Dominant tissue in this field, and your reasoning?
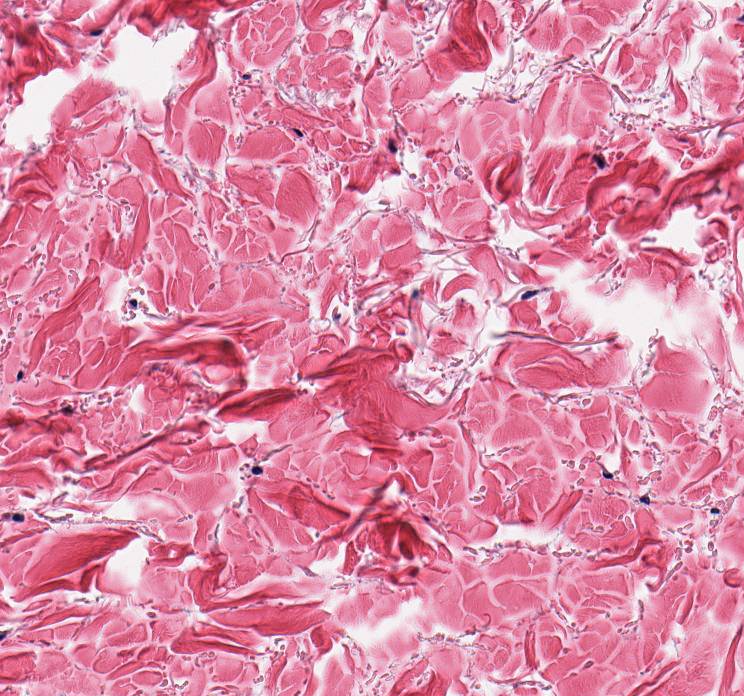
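What you're looking at here is dermis. Look at how the whole field is filled by closely packed collagen bundles, cut across, lengthwise and obliquely in many directions.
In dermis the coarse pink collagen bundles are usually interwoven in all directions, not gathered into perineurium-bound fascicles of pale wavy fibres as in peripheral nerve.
Notice, too, that nuclei are sparse, scattered singly among the bundles.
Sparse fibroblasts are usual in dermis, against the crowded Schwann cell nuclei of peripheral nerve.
There is no epithelium and no fat cell anywhere in the field.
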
